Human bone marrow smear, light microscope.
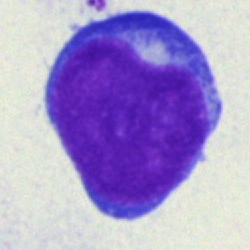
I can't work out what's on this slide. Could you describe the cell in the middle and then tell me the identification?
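The cell has a smooth outline, roughly rounded-triangular and narrowing toward the bottom. A shallow notch marks the upper right side of its large nucleus, and a pale, almost clear patch of cytoplasm sits within that notch. No granules are visible in the cytoplasm. It is a blast.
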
